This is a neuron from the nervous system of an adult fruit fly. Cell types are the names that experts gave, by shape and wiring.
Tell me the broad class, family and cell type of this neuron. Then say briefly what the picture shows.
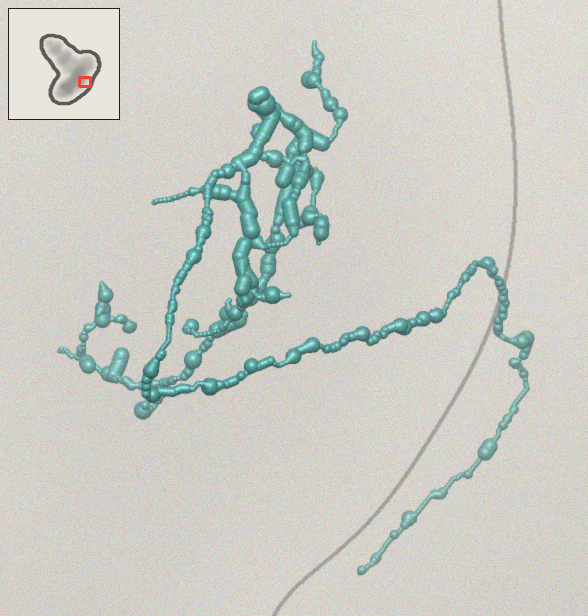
Its broad class is sensory neuron entering the brain. Its family is called class gustatory. The cell type is PhG11. In this view it is about as wide as it is tall.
